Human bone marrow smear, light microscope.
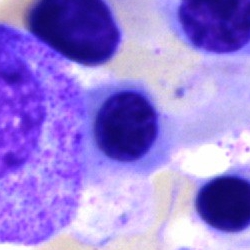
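Erythroblast, centre of a stained bone marrow smear. Dense, dark purple chromatin runs throughout the nucleus, and I can find no nucleolus in it. The cytoplasm looks pale greyish blue, its outer edge indistinct, fading into the background.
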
